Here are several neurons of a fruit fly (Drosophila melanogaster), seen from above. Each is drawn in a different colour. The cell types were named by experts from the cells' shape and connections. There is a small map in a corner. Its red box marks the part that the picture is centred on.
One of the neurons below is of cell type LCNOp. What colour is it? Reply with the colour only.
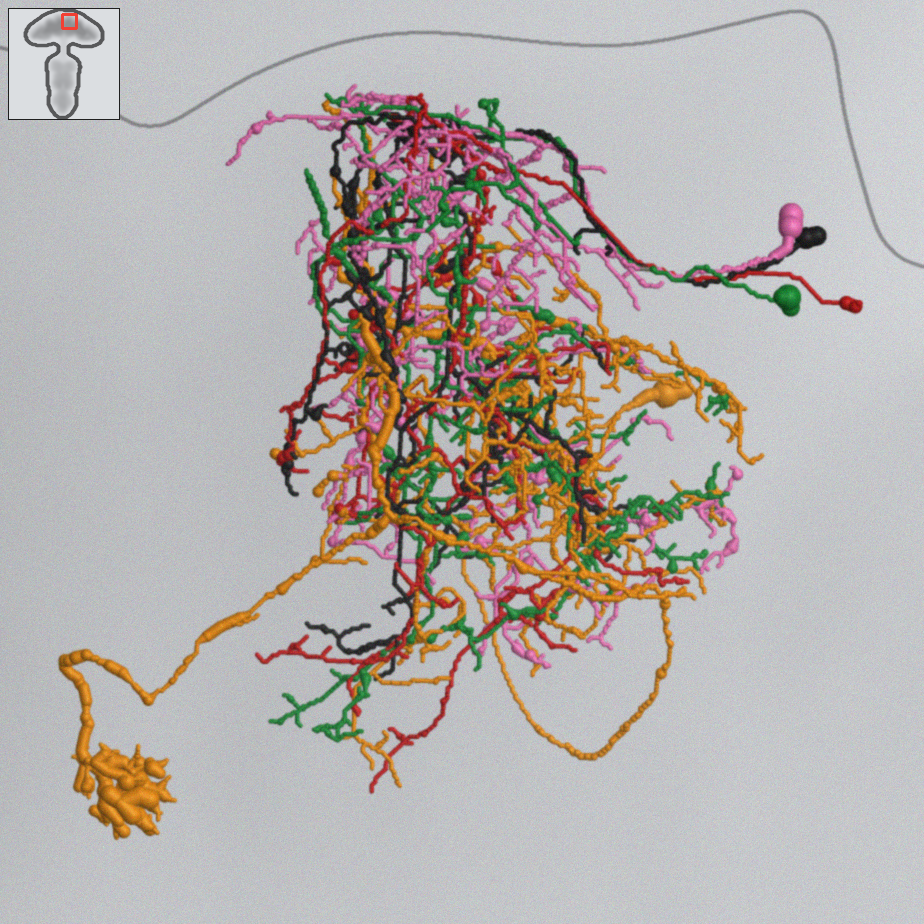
orange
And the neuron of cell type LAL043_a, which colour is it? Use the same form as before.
red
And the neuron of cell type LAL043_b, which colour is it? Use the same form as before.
black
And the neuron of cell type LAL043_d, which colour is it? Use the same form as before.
green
